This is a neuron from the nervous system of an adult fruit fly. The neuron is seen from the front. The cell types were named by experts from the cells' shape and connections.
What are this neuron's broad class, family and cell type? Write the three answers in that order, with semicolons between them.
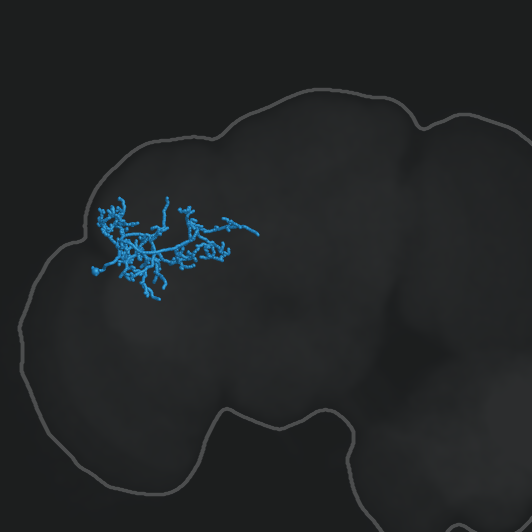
central-brain intrinsic neuron; hemilineage SLPa&l1_anterior; CL078_a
